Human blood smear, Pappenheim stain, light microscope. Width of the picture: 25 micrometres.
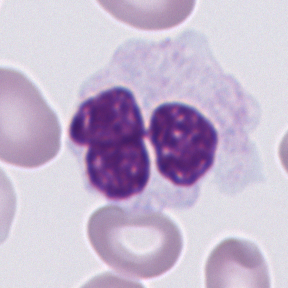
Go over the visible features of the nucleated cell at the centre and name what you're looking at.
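The outline of this cell is irregular, its edges ragged and scalloped. The nucleus is placed off-centre, toward the left side. Cytoplasm is abundant and extends mostly toward the upper right. It contains no coarse orange or dark granules. The cell is a segmented neutrophil.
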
